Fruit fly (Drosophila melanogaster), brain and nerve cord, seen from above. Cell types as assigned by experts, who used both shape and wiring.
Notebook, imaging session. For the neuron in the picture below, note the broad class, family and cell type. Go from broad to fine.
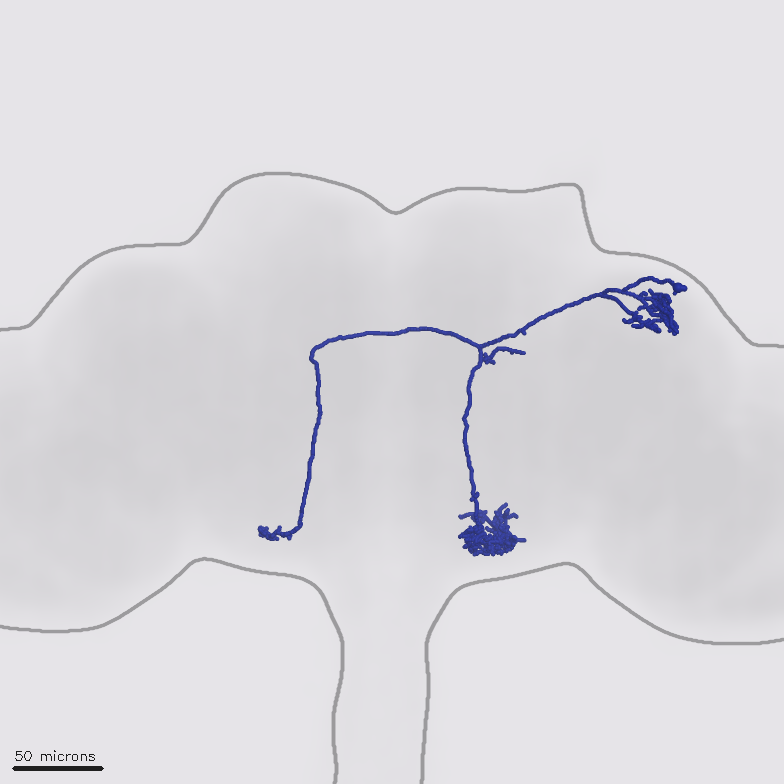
central-brain intrinsic neuron; hemilineage AOTUv3_ventral; PS083_b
